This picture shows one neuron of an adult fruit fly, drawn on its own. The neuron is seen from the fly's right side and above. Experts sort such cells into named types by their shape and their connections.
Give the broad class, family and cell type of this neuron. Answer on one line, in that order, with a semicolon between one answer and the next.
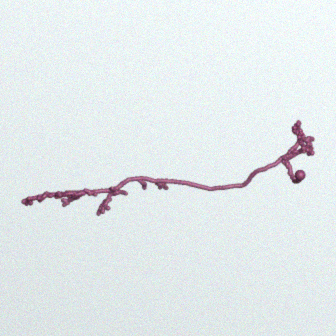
descending neuron; hemilineage LB19; DNg50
